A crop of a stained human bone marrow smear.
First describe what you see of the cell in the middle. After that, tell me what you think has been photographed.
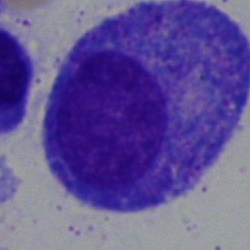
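Oval in outline, the cell has a smooth border. Its nucleus is displaced toward the left. The cytoplasm is abundant, stains deep blue, and carries scattered fine reddish-purple granules. The cell in the middle is a promyelocyte.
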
